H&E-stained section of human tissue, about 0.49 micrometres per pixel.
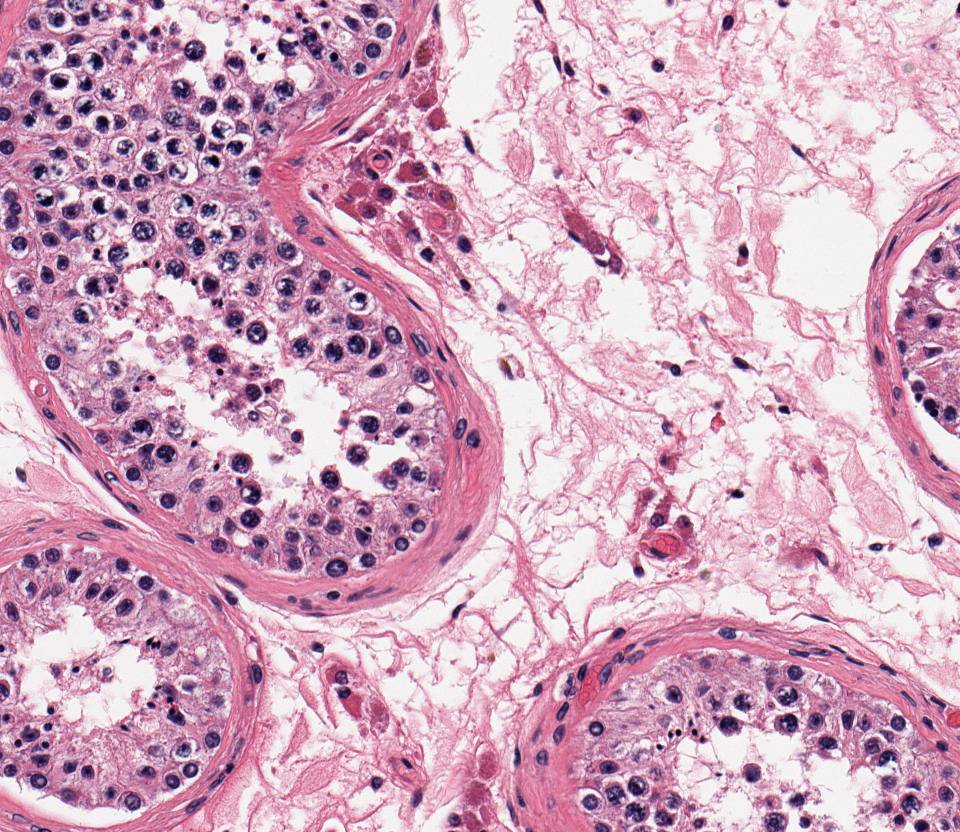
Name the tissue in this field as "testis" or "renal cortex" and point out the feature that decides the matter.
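This is testis. First: four rounded tubules cut across, at upper left, lower left, lower right and right edge, with interstitial tissue between. Second: each is lined by stratified epithelium, many layers of round cells from wall to lumen. Deciding: spermatocytes with large round nuclei and coarse dark chromatin are numerous in the large upper-left tubule.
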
